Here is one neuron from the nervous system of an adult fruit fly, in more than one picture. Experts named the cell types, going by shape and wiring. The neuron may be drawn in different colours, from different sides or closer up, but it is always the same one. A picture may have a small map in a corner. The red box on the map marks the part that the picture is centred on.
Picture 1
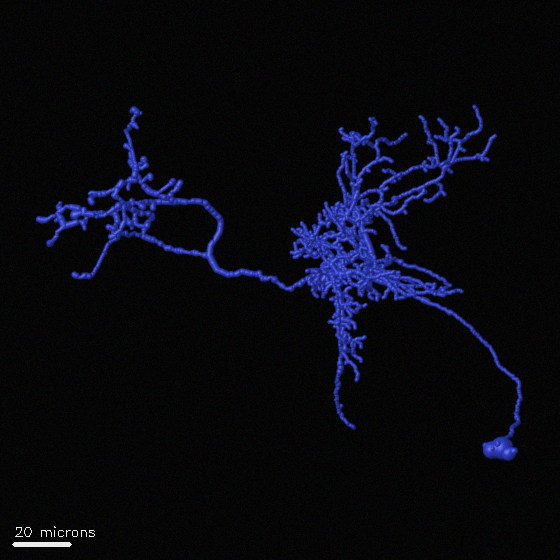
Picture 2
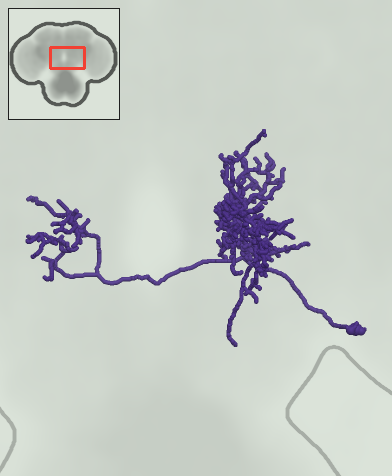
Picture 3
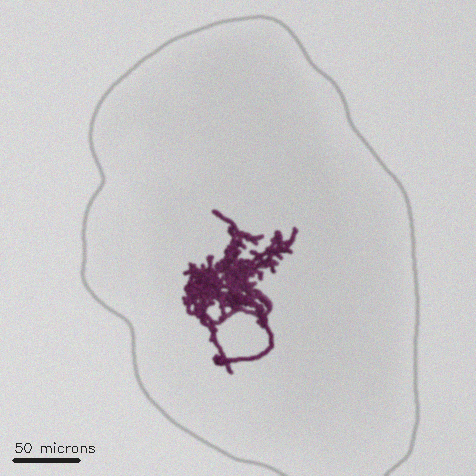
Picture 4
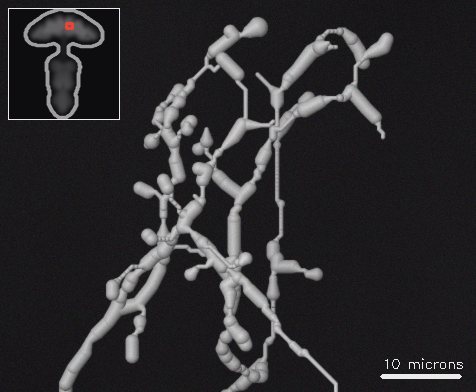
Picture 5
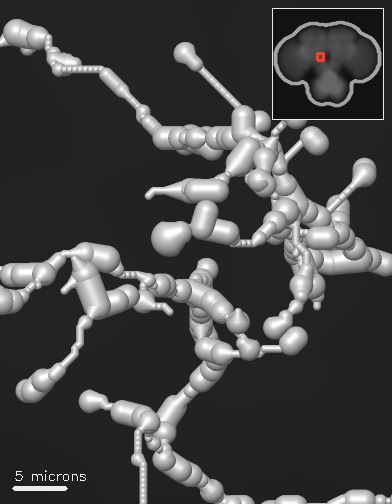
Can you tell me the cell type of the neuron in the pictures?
CB0492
